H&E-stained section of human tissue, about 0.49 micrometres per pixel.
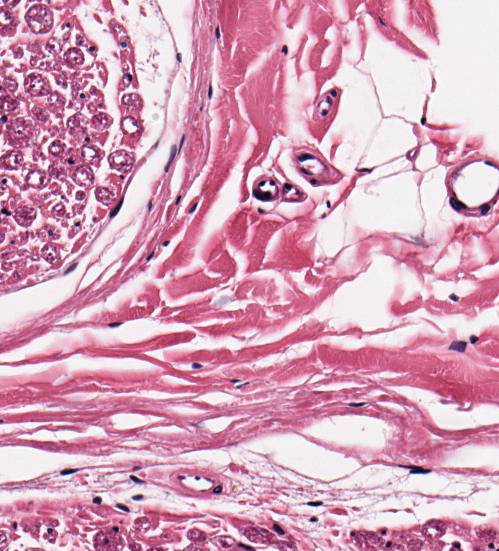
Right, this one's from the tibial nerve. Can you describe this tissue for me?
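Upper left corner: rounded nest of densely packed cells. Lower half: pink fibre bundles, mainly horizontal. Upper centre: bundles oblique, curving alongside the nest. Nuclei among fibres sparse, small, dark, elongated.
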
